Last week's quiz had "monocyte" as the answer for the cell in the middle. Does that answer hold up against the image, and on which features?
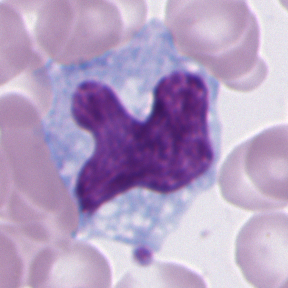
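Monocyte is the right name here, and metamyelocyte can be set aside. The deciding feature is the cytoplasm, which is abundant and pale grey-blue, with many small clear vacuoles and no coarse coloured granules.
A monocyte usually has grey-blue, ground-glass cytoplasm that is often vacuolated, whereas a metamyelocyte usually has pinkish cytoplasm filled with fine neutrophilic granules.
The cytoplasm thus speaks for monocyte and against metamyelocyte. No nucleoli are visible in the nucleus.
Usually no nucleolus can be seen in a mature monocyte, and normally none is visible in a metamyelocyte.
This finding fits both cells and does not separate them. The cell outline is irregular and angular rather than round.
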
